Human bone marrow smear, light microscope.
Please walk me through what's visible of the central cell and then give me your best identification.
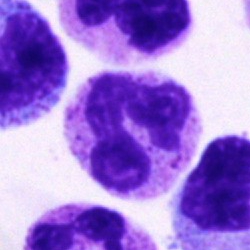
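Looking at this cell first, its outline strikes me as round and smooth. Inside, the chromatin is dark purple and coarsely clumped, and I can't make out any nucleoli in the nucleus. As far as I can tell, the cytoplasm holds no vacuoles. This is a segmented neutrophil.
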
